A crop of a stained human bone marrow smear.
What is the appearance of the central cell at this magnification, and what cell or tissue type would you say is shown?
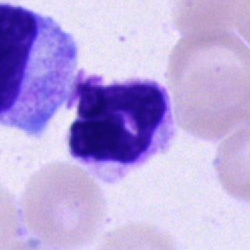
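Cytoplasm is scant and pale lilac, most of the visible portion lying along the lower edge. Chromatin is dark and densely clumped. Small purple fragments stick out from the upper-left edge. The cell in question is a segmented neutrophil.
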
